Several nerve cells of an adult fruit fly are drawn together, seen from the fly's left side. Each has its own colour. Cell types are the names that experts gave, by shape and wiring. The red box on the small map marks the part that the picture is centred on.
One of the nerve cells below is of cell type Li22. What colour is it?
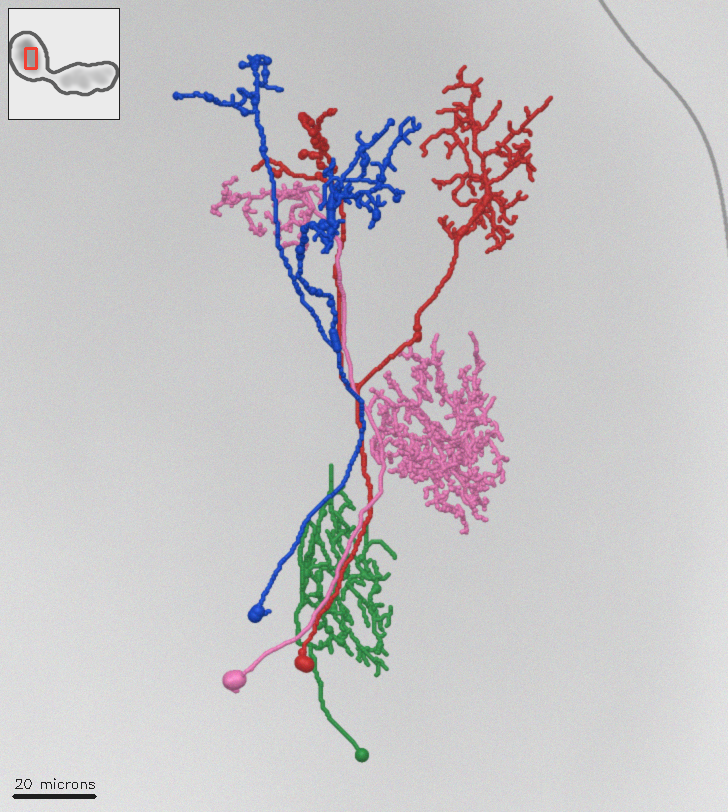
green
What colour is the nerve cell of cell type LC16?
blue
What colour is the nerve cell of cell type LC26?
red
